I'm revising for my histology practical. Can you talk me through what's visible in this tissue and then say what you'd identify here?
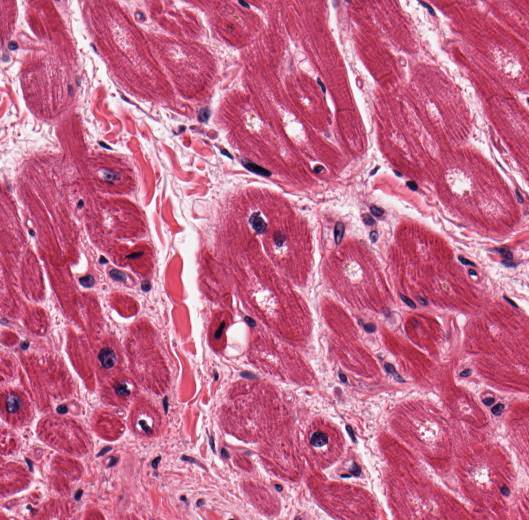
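Start with the closely packed striated muscle fibres, most cut obliquely or across as rounded to oval profiles. Many cross-cut fibres, as at upper right, show a pale, clear zone in the centre around or beside the nucleus. Their cytoplasm is deeply eosinophilic pink-red. Between them run thin strands of pale loose connective tissue with small dark elongated nuclei. This is the atrial appendage of the heart.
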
